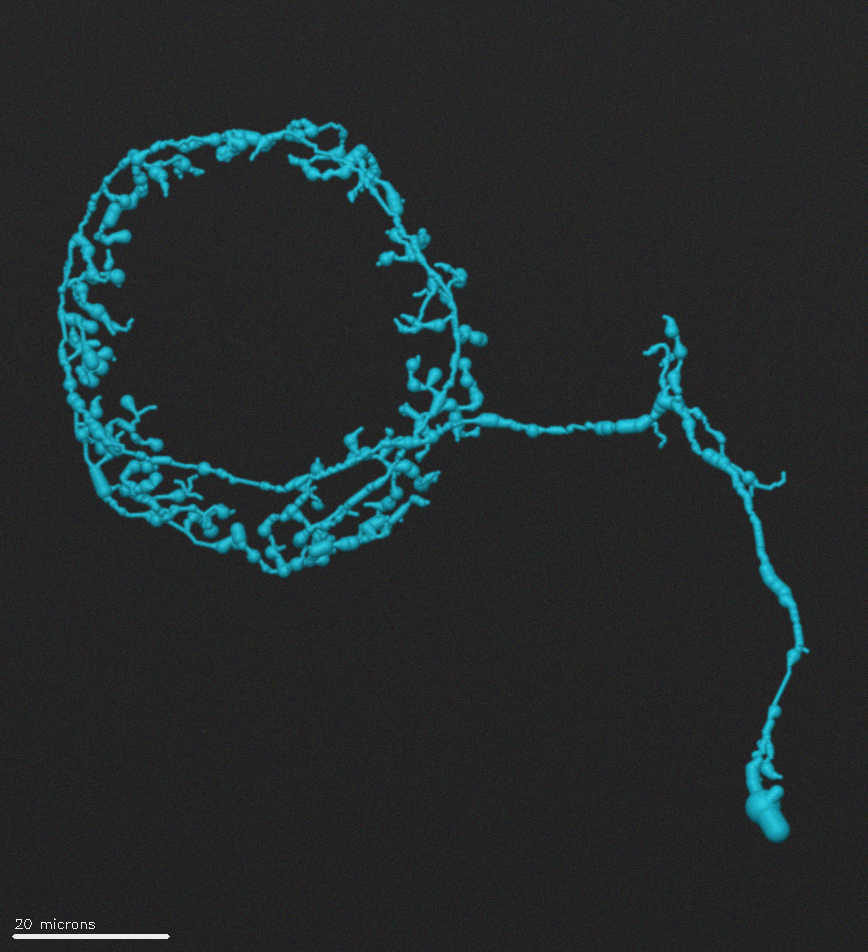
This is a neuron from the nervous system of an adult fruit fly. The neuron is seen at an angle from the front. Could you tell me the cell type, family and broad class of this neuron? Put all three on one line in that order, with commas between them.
ER4d, hemilineage EBa1, central-brain intrinsic neuron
